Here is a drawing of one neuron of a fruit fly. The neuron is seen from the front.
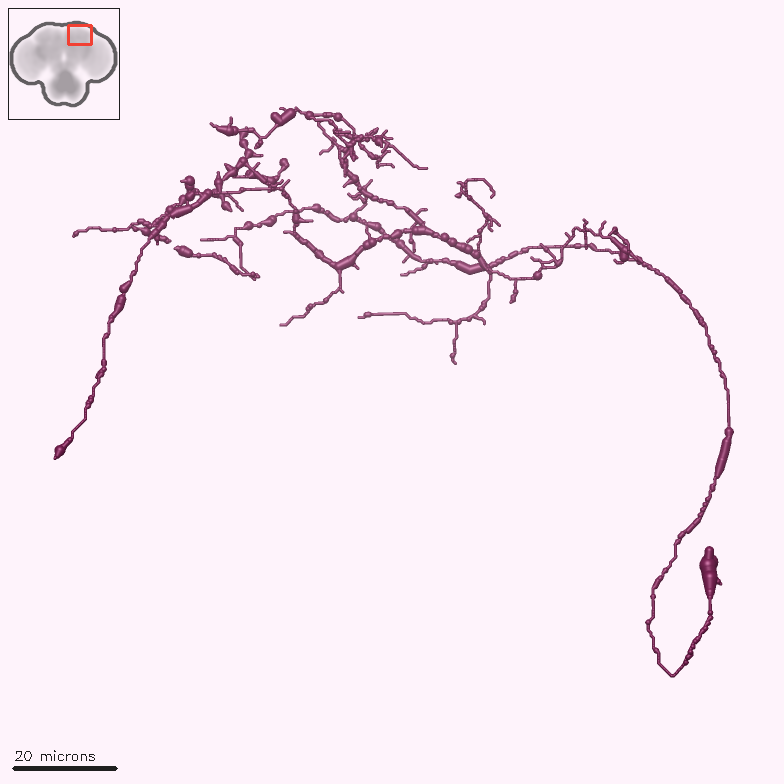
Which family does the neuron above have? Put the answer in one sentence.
The family is hemilineage SLPav2.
